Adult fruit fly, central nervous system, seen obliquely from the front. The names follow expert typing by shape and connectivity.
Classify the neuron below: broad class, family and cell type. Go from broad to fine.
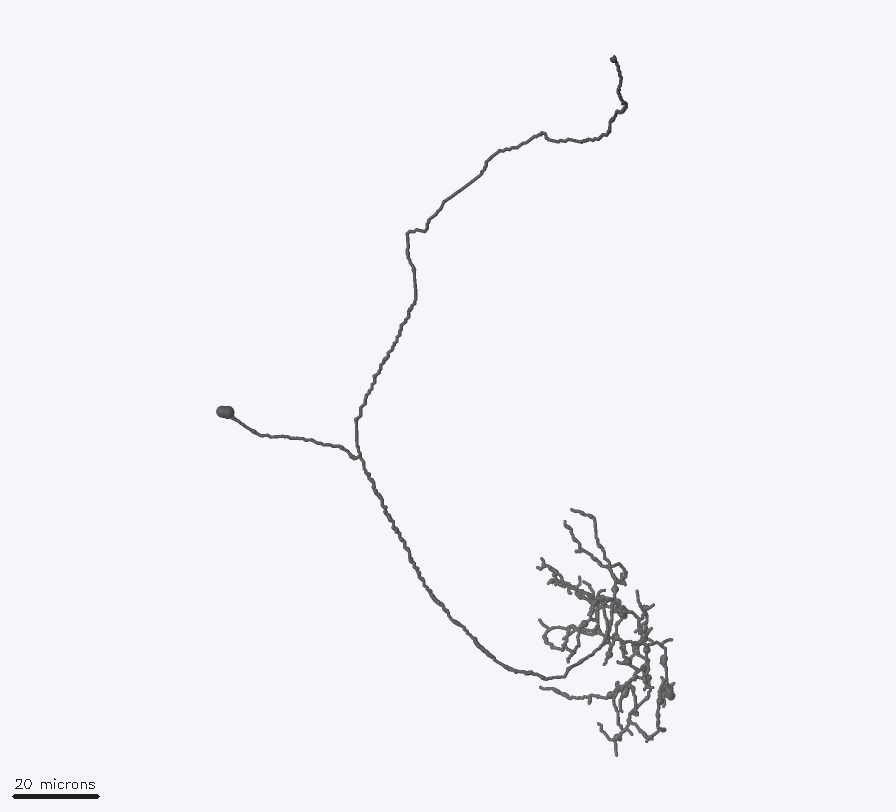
visual projection neuron; LC; LC28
